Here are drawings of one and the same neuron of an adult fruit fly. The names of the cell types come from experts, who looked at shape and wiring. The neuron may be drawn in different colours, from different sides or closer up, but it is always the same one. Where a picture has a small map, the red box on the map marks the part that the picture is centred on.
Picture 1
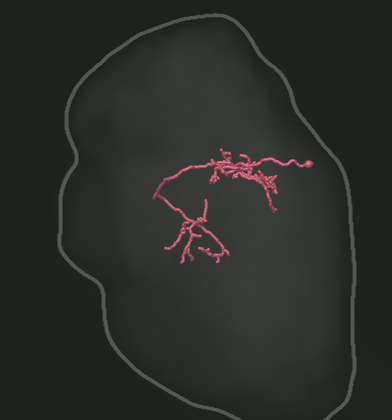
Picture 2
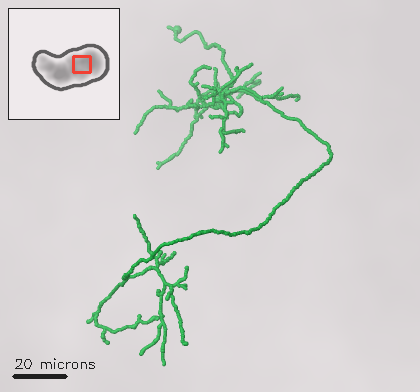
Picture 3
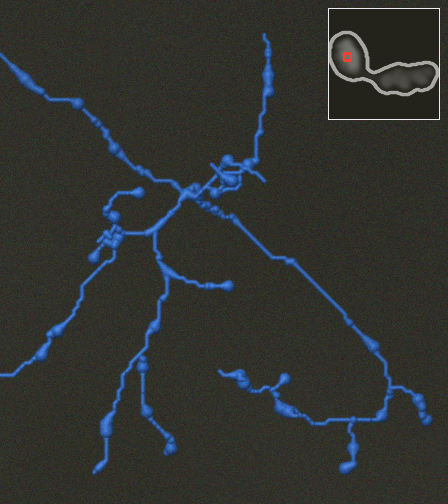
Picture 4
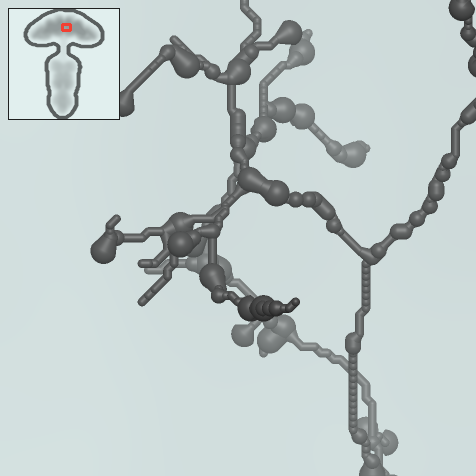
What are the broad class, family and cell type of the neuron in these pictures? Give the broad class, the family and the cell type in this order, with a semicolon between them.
central-brain intrinsic neuron; hemilineage DM5_central; CB1554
